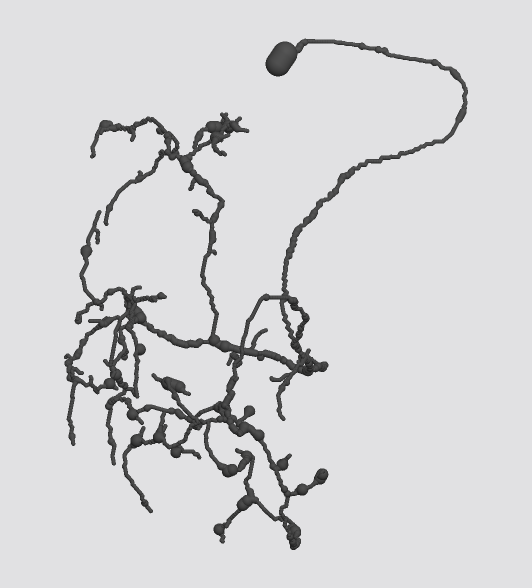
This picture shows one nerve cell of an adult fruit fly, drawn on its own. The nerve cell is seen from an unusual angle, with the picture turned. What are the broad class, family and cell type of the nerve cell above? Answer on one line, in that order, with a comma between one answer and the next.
central-brain intrinsic neuron, hemilineage SIPa1_ventral, SMP025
